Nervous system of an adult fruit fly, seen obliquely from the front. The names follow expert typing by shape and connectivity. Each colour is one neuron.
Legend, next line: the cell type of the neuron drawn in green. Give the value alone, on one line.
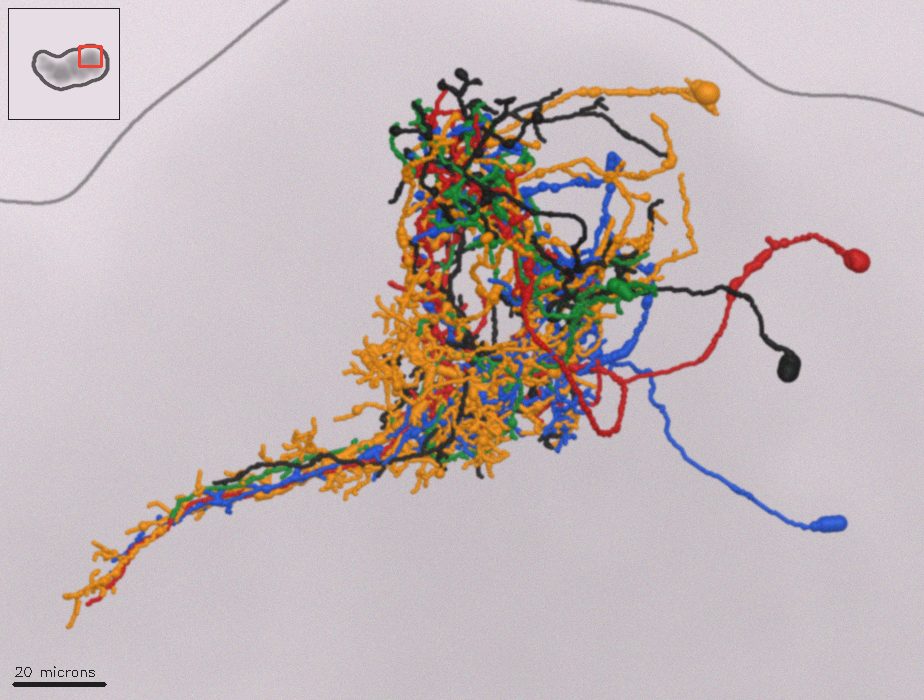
SLP162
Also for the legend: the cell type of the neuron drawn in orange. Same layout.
SLP321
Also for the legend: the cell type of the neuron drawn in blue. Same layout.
SLP094_c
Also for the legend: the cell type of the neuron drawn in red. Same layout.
SLP036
